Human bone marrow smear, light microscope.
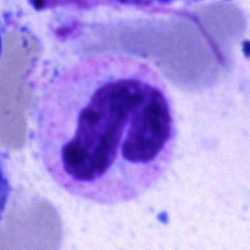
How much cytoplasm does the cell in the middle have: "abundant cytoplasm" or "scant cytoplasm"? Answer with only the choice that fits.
Abundant cytoplasm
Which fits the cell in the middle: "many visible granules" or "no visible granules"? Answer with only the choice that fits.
Many visible granules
